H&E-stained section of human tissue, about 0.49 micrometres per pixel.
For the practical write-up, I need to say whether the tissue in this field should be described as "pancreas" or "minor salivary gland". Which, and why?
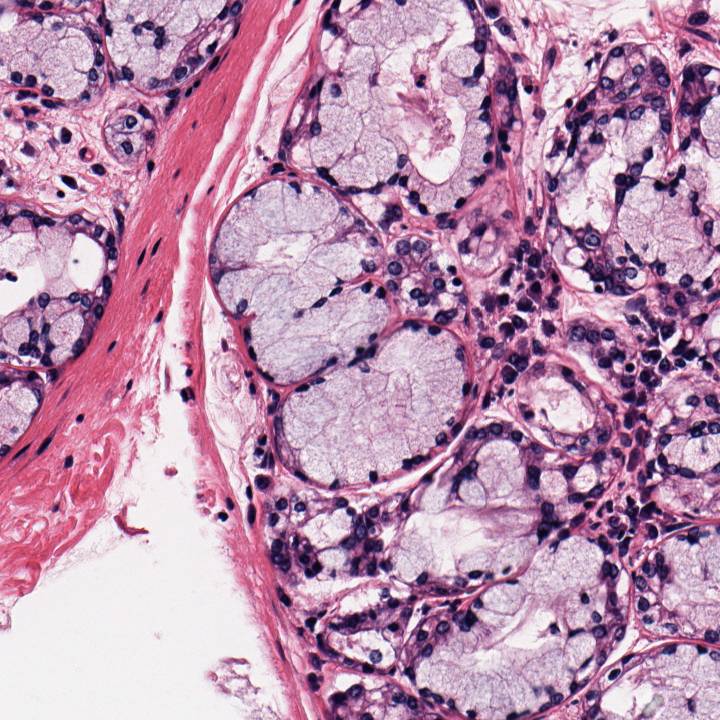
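This is minor salivary gland, not pancreas. Its acini are mucous cells with pale, finely bubbly, grey-blue cytoplasm and flattened nuclei pressed against the cell bases.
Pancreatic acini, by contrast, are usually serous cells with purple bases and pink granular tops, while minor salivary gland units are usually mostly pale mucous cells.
Also seen are a broad band of dense eosinophilic fibrous tissue with elongated nuclei, running diagonally from top centre to lower left, and small cells with round, dark nuclei crowded between the acini in the right half.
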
